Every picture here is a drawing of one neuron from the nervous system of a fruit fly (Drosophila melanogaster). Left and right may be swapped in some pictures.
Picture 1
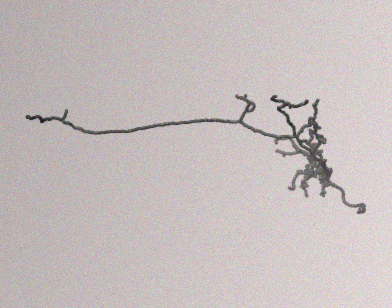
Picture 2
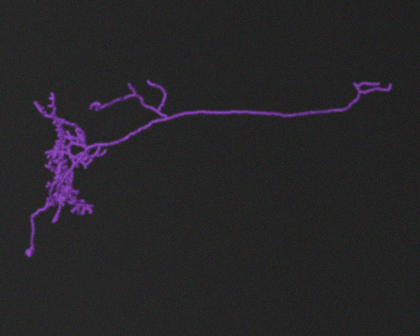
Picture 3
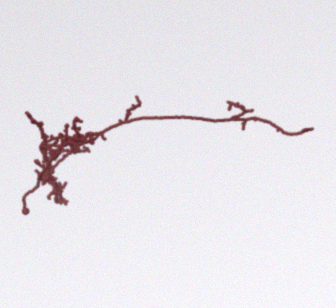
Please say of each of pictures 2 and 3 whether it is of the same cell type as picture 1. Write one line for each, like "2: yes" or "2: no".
2: yes
3: no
